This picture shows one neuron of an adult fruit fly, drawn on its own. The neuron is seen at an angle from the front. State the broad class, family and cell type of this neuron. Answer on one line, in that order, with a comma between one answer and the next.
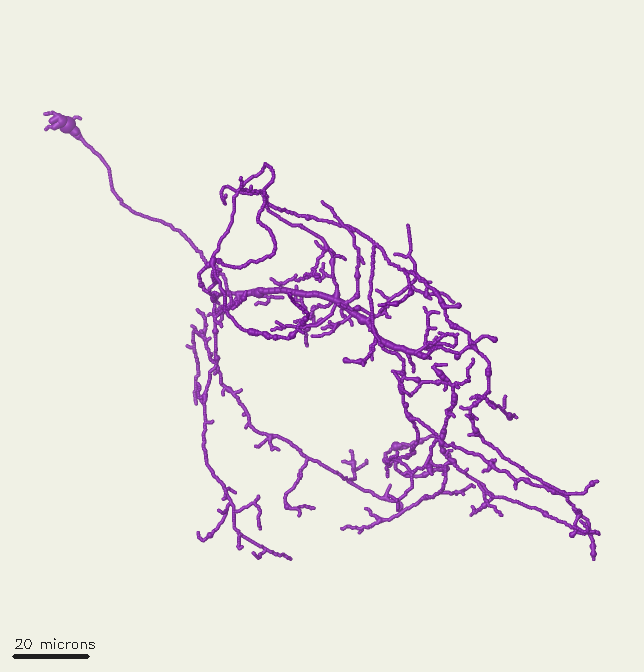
central-brain intrinsic neuron, hemilineage SLPal2, AVLP700m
